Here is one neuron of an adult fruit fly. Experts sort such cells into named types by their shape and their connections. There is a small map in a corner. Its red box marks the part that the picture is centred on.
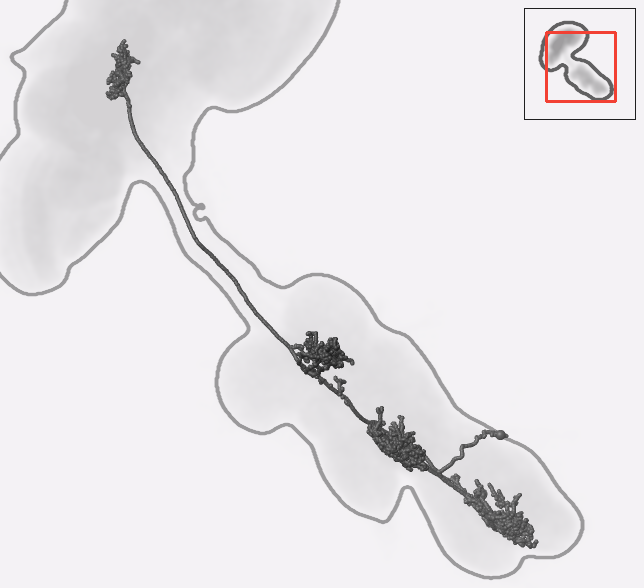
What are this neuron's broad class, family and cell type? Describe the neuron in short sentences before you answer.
It reaches both the brain and the nerve cord, passing through the neck. The cell body is at the lower right of the picture. This is an ascending neuron. The family is hemilineage 17A. The cell type is AN17A002.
